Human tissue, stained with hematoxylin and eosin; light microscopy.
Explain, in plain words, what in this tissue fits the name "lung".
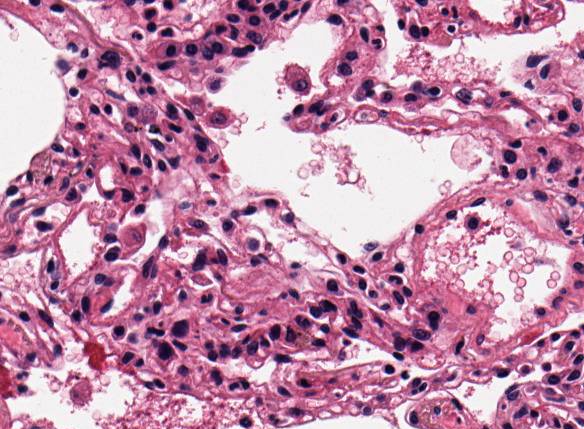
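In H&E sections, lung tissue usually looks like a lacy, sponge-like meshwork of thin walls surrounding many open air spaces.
So, taking this as lung, the irregular empty spaces of varying size, each enclosed by tissue walls, are what go with it. What sits less easily is the walls themselves, which here are thickened and rich in cells rather than thin. Parts of the space surfaces are lined by plump cuboidal cells with rounded nuclei, and some of these bulge into the spaces. A few large rounded cells with abundant pink cytoplasm lie free within the spaces, one of them in the upper centre. And nowhere in the field do I see glands, fat cells or smooth muscle bundles.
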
